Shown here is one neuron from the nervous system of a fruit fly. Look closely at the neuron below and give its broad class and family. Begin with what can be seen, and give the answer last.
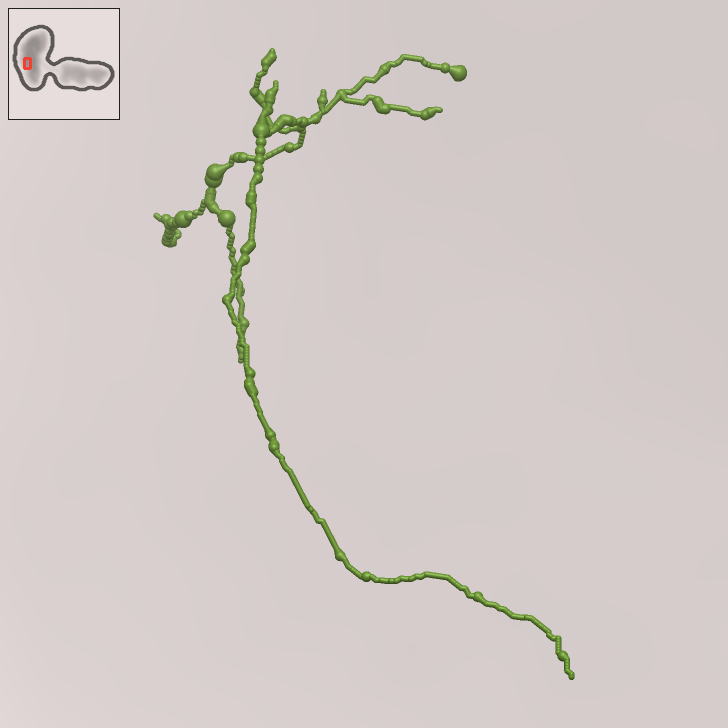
It lies in the brain. The drawing shows no cell body. It has a dozen or fewer branch ends. Its broad class is sensory neuron entering the brain. Its family is called class gustatory.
